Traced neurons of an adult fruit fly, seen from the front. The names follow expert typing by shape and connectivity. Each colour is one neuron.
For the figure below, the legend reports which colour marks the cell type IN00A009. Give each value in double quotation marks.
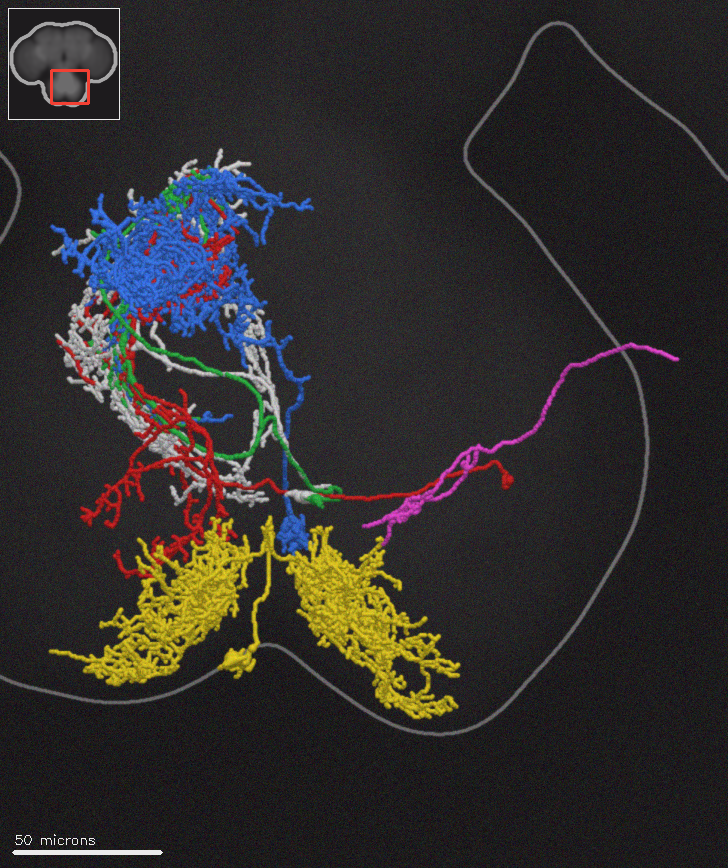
"yellow"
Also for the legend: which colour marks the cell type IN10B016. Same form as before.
"white"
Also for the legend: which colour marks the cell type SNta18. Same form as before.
"magenta"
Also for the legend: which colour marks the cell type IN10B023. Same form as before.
"green"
